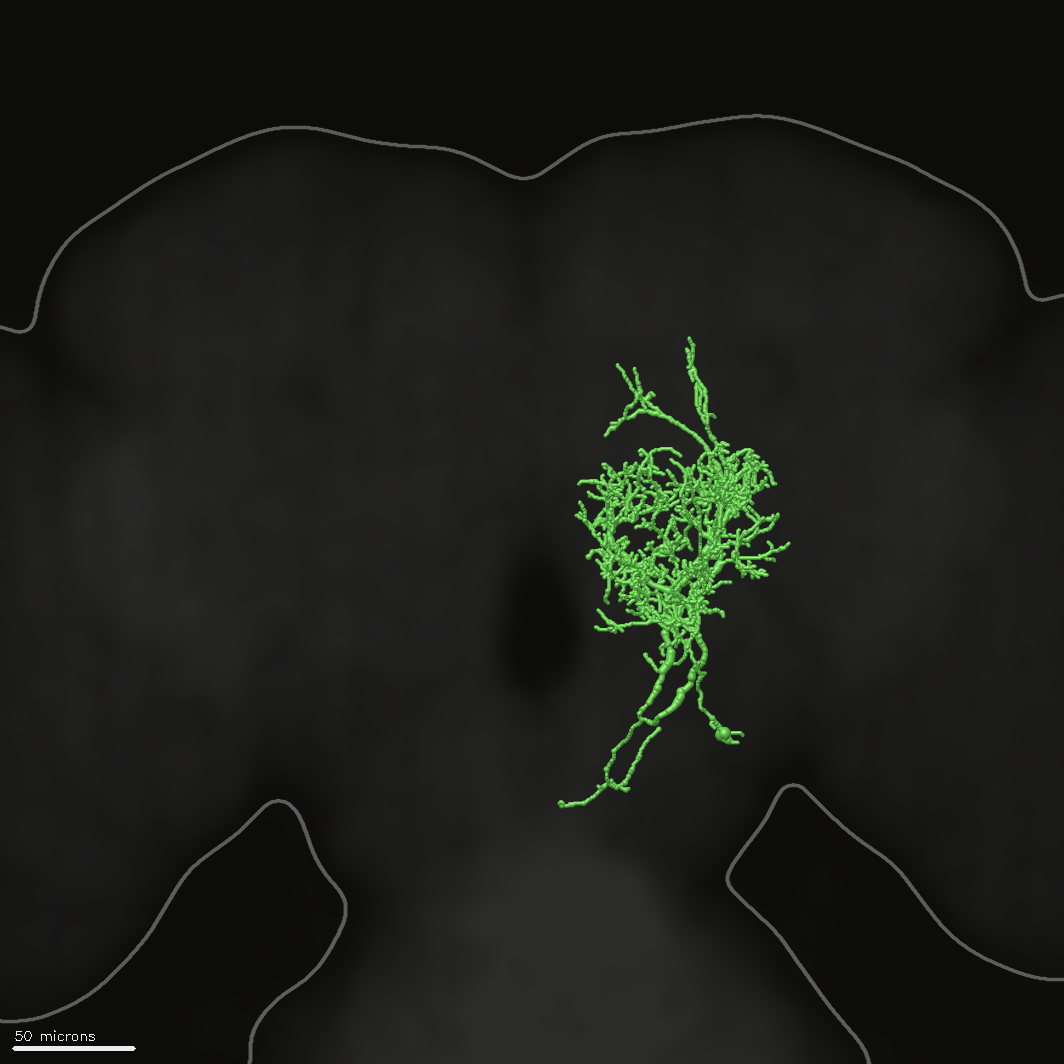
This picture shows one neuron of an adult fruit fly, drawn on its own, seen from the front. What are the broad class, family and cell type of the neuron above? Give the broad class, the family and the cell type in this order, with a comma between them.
central-brain intrinsic neuron, ALON, CB0683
